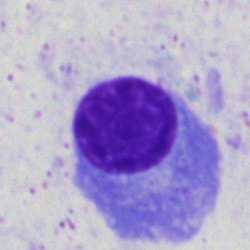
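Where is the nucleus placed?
Off-centre, toward the upper left; the cytoplasm forms a broad area below and to the right of it.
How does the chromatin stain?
Dark purple, dense throughout the nucleus.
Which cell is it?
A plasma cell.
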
